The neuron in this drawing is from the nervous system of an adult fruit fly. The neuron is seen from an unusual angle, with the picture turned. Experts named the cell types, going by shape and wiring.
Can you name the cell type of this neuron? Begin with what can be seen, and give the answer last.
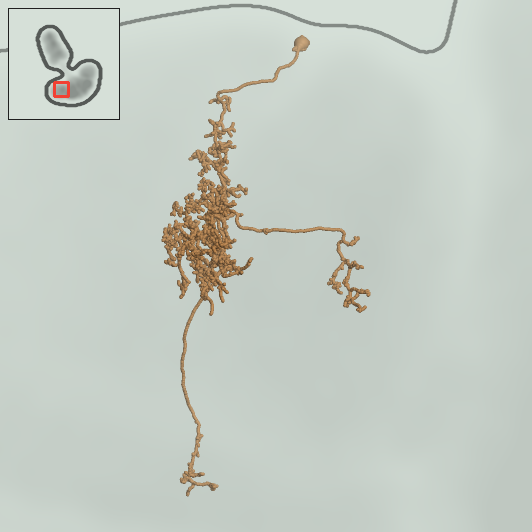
It lies in the brain. The cell body is at the top of the picture. Its broad class is optic-lobe intrinsic neuron. Its cell type is Y11.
